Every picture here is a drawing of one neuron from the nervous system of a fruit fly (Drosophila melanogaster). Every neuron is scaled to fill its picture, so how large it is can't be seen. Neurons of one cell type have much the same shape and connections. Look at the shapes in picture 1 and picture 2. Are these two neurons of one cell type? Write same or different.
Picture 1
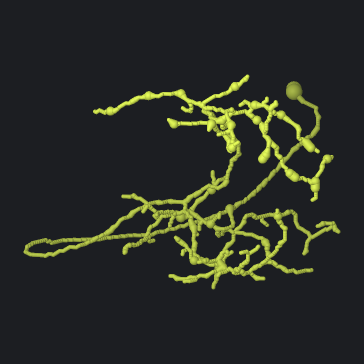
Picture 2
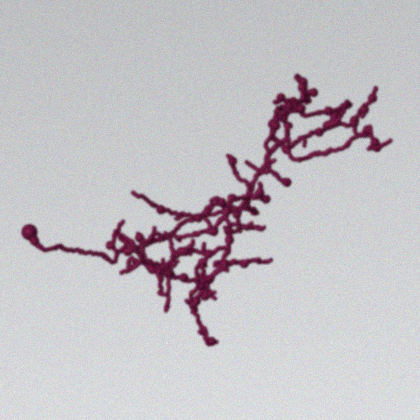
different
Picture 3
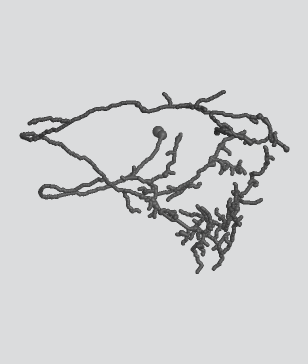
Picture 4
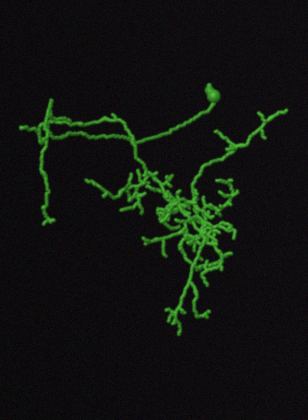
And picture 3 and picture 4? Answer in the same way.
different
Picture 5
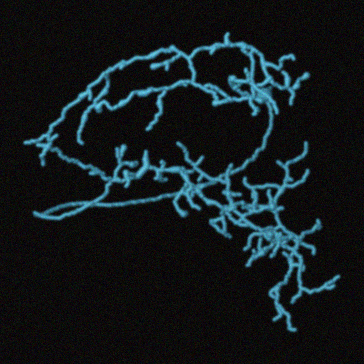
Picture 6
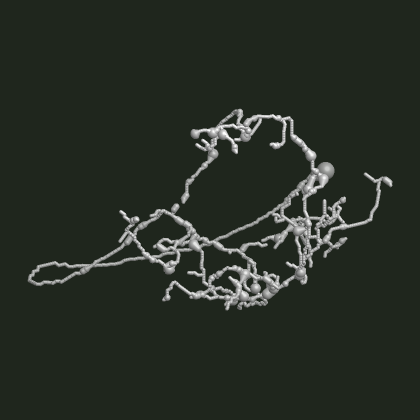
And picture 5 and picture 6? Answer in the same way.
different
